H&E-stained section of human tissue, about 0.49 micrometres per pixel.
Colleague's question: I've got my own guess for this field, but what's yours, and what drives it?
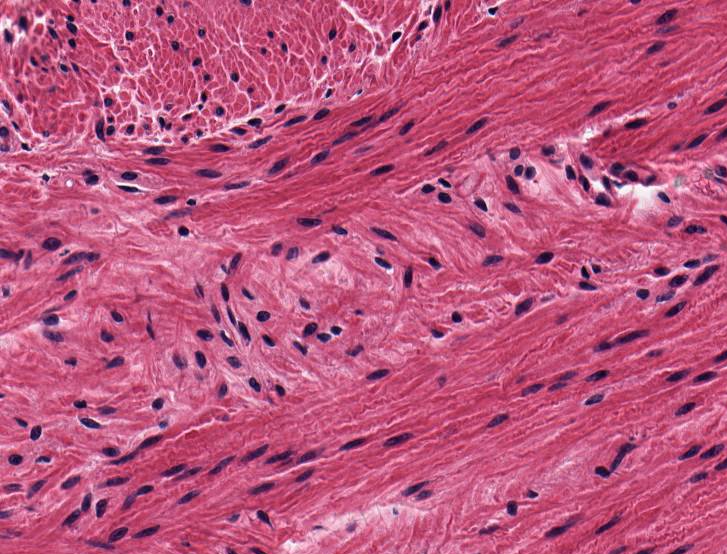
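The whole field is smooth muscle, in bundles cut in more than one plane. In the upper left corner a bundle cut across shows the cells as small polygonal profiles with round nuclei. Where the cells are cut lengthwise, their nuclei are elongated, cigar-shaped and dark blue, in pink, finely fibrillar cytoplasm.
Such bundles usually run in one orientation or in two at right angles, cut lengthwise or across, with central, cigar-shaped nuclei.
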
